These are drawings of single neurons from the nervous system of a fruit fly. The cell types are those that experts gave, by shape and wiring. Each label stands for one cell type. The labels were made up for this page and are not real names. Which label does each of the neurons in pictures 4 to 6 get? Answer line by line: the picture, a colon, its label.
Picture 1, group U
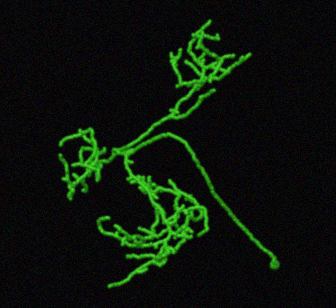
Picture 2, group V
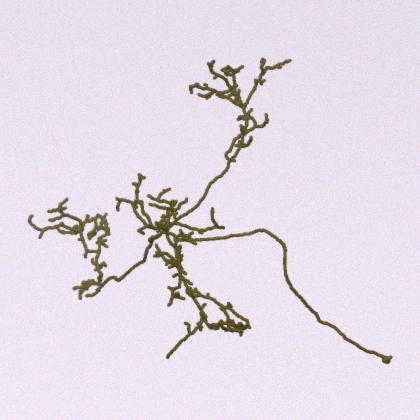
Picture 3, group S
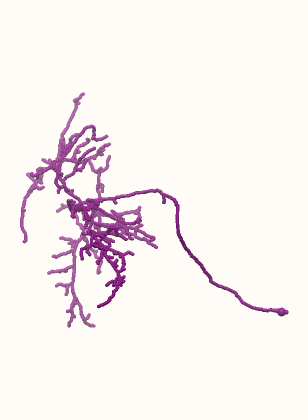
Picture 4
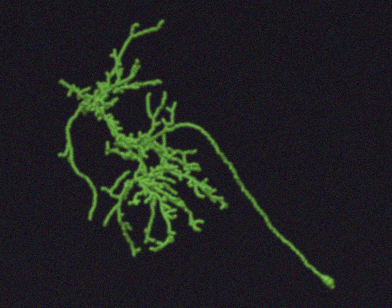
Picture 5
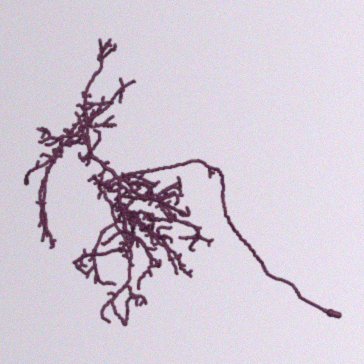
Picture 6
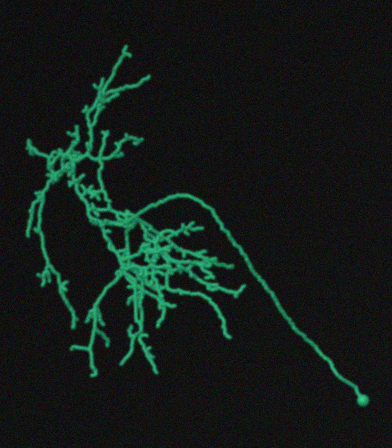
4: group S
5: group S
6: group S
